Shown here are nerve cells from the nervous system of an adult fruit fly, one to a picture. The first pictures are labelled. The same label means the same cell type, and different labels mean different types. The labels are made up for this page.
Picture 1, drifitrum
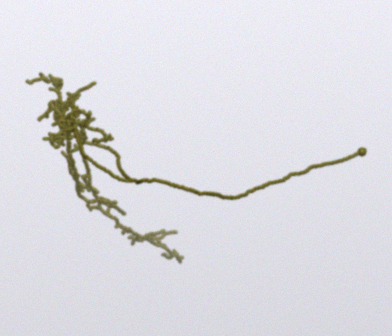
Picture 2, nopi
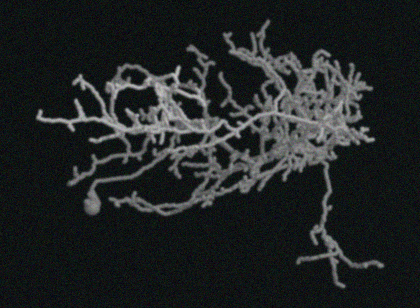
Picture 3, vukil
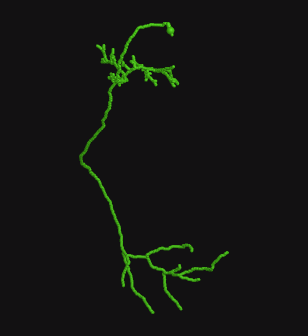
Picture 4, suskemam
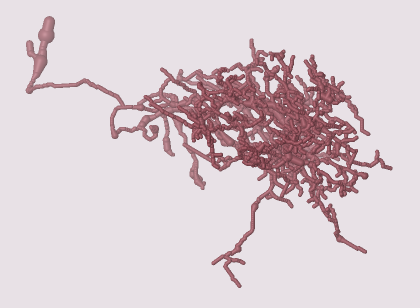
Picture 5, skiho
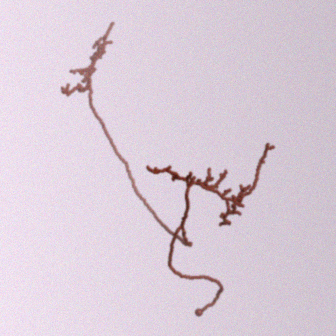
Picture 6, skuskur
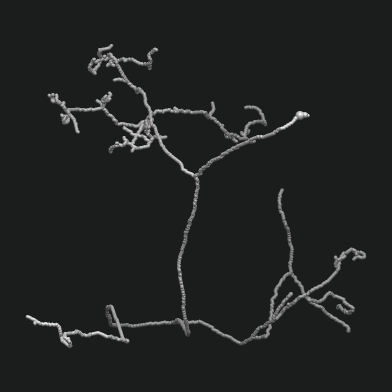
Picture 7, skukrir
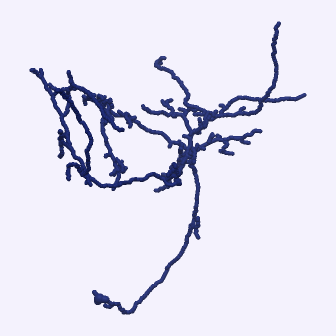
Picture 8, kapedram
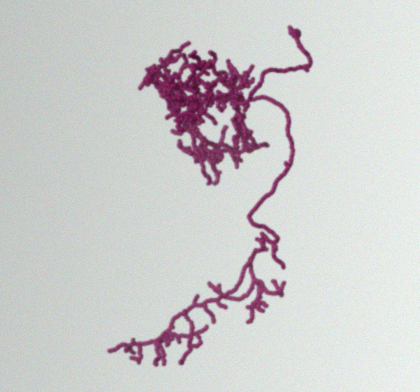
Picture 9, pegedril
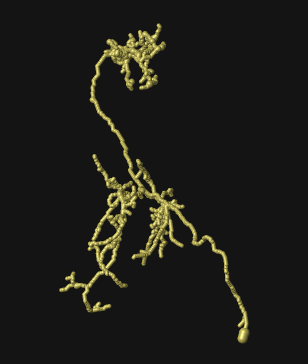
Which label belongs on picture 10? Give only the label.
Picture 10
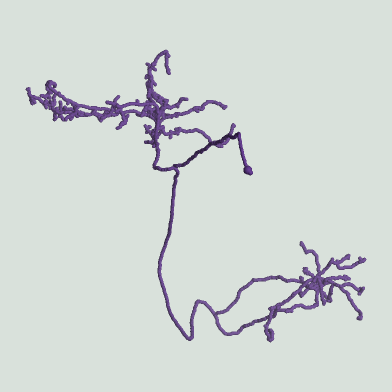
skuskur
